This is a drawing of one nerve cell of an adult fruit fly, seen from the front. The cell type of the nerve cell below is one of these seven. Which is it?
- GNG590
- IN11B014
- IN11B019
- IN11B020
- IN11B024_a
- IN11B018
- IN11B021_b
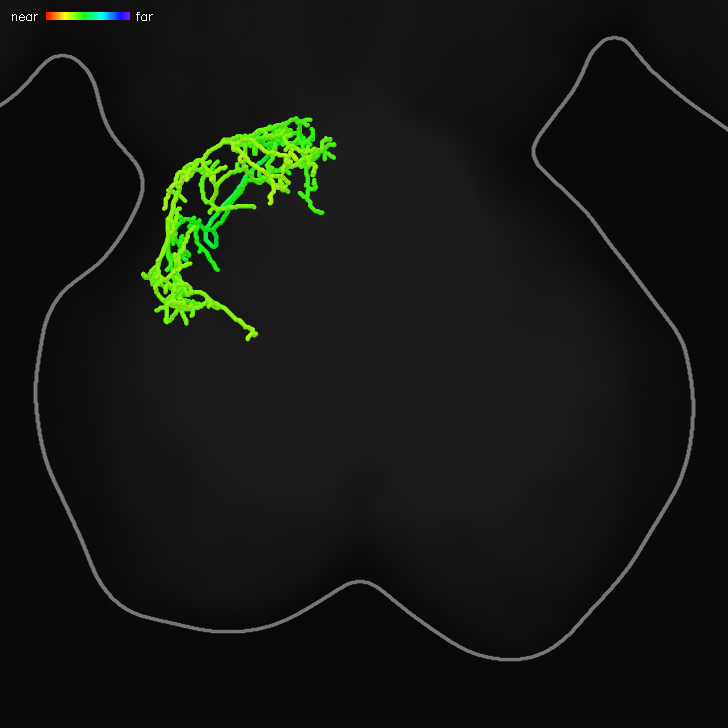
IN11B014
